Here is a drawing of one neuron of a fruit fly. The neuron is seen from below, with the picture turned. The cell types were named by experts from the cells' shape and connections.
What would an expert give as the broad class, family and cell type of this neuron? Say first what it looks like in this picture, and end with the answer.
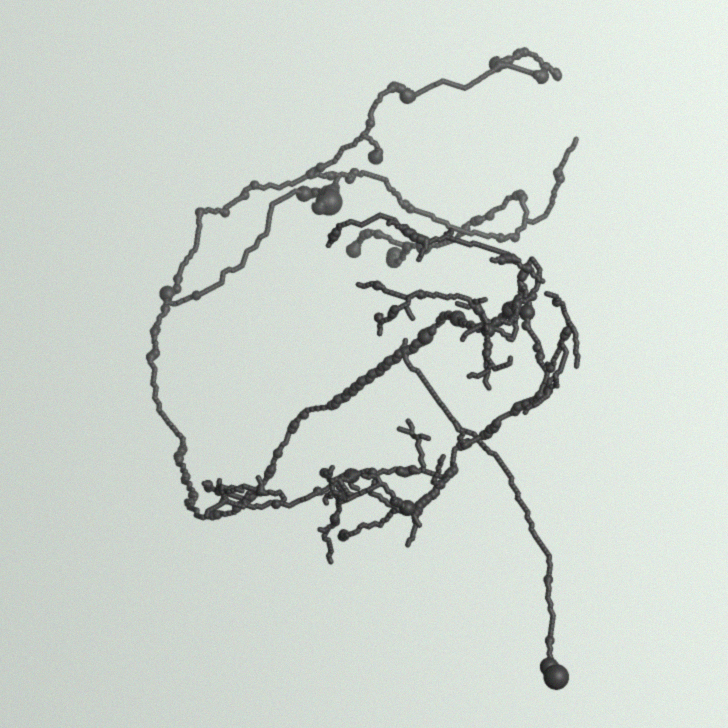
The cell body is at the lower right of the picture. The picture shows dozens of branch ends. It is a visual projection neuron. The family is LoVP. The cell type is LoVP3.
